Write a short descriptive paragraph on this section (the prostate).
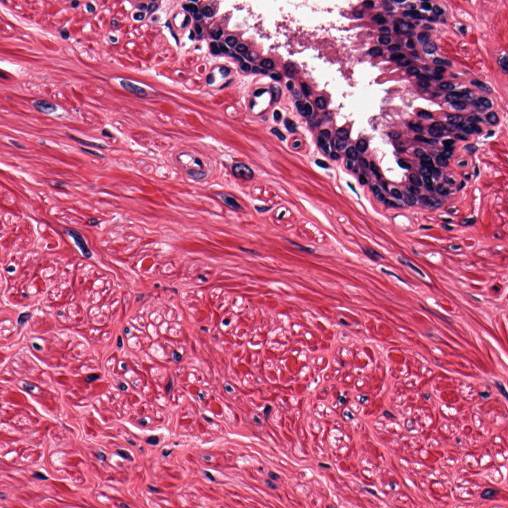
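Top right is a gland. A pink fibre band crosses the middle diagonally, upper left toward lower right. The gland's epithelium has crowded, dark purple nuclei stacked in more than one layer. The lower half holds small clusters of cells with pale, finely vacuolated cytoplasm.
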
